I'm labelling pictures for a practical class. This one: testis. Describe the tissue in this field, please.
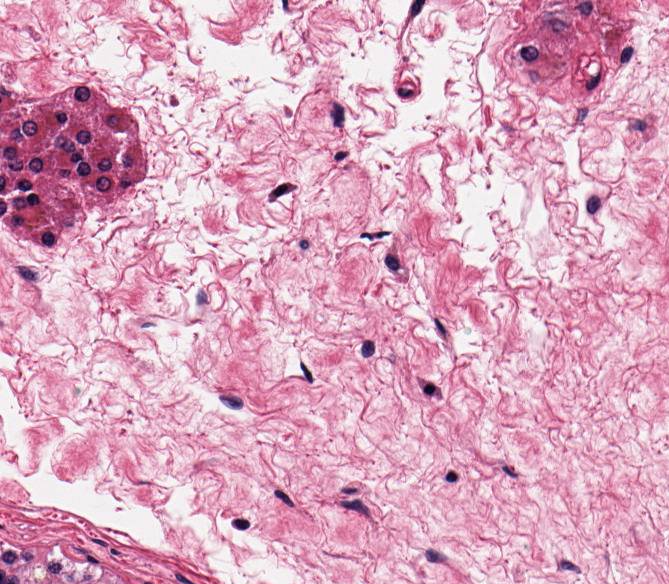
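Loose stroma of wavy pink collagen fibres, pale clear spaces between, across most of the field. Stromal nuclei sparse, scattered singly; most small, dark, spindle-shaped or oval. Small group of larger cells with abundant pink cytoplasm at upper right corner. Narrow band of denser pink fibres with elongated nuclei along bottom left corner.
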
